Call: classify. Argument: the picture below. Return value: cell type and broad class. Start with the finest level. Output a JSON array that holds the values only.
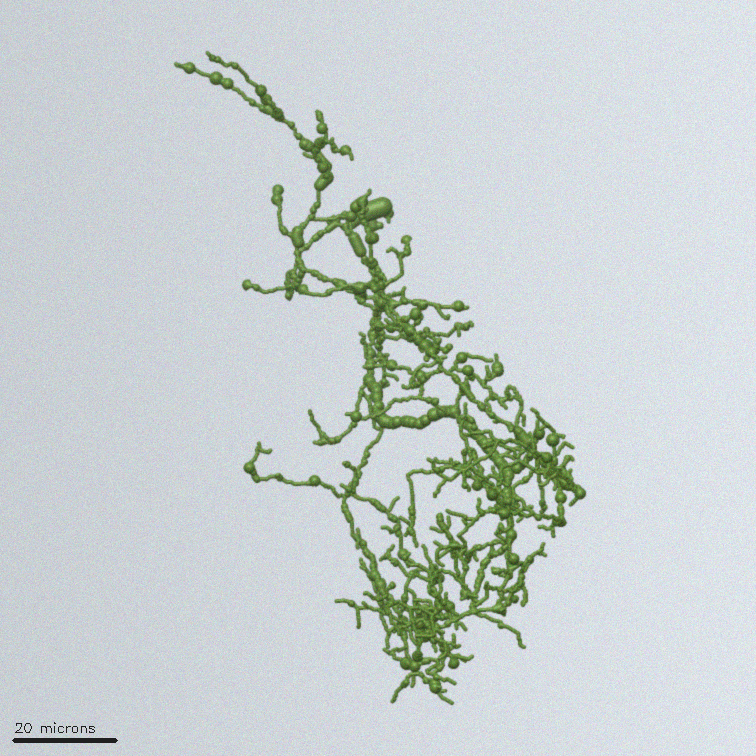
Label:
["PVLP148", "central-brain intrinsic neuron"]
